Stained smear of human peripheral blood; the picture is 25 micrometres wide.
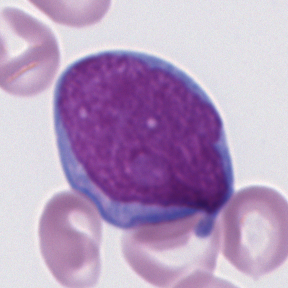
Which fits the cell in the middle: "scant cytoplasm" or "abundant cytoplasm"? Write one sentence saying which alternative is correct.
The cytoplasm of this cell is scant, a narrow rim.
